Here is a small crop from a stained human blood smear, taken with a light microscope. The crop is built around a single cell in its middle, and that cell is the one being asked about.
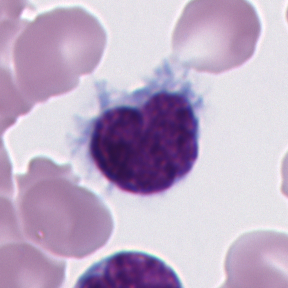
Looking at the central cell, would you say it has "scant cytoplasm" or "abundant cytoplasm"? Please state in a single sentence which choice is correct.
Most of this cell is taken up by its nucleus.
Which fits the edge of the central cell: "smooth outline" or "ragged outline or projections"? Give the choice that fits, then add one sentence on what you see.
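Ragged outline or projections. Fine hair-like projections extend from the cell surface.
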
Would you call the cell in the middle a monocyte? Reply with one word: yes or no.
no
